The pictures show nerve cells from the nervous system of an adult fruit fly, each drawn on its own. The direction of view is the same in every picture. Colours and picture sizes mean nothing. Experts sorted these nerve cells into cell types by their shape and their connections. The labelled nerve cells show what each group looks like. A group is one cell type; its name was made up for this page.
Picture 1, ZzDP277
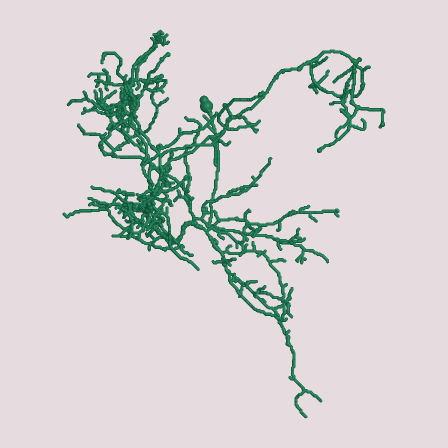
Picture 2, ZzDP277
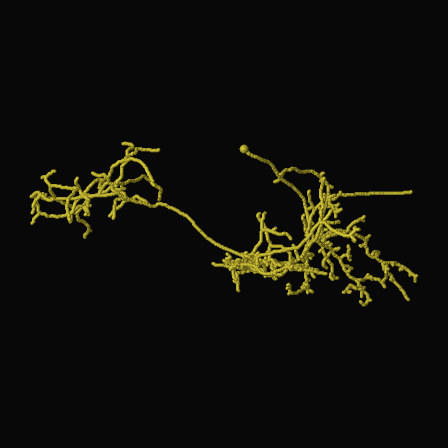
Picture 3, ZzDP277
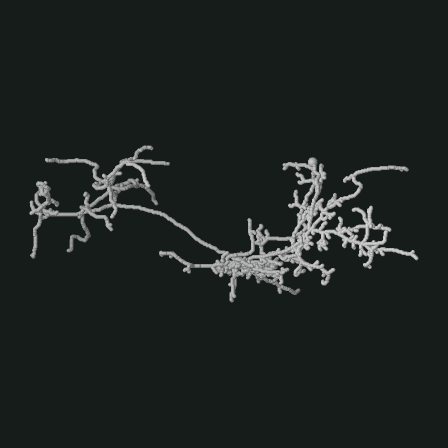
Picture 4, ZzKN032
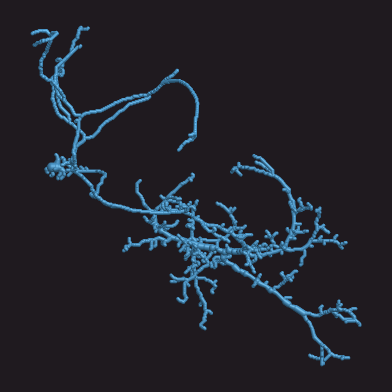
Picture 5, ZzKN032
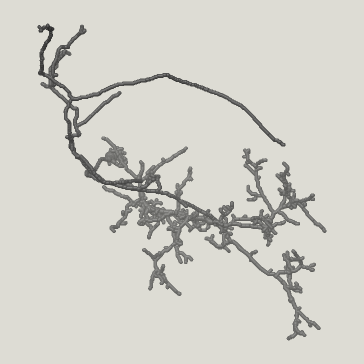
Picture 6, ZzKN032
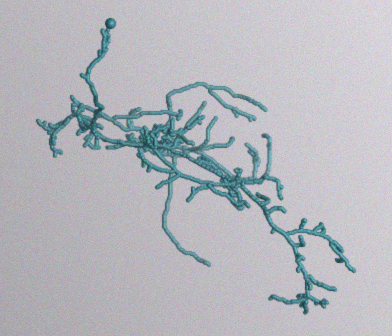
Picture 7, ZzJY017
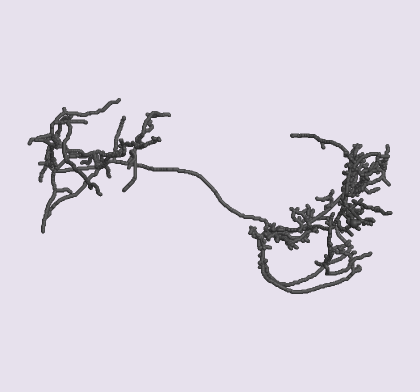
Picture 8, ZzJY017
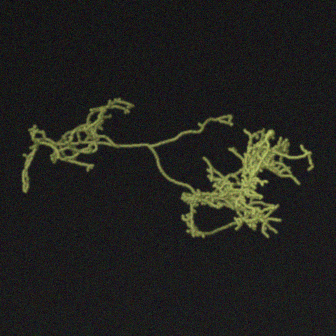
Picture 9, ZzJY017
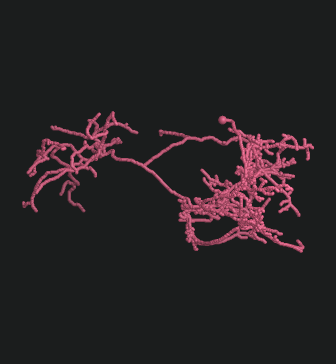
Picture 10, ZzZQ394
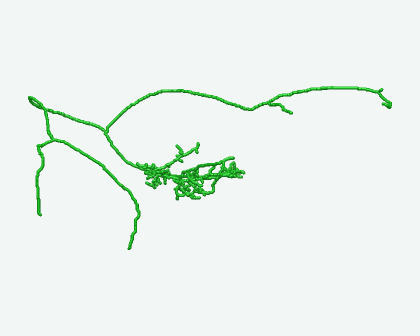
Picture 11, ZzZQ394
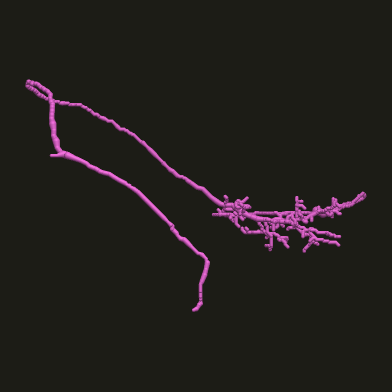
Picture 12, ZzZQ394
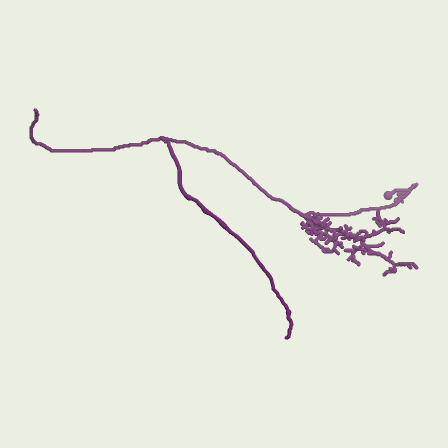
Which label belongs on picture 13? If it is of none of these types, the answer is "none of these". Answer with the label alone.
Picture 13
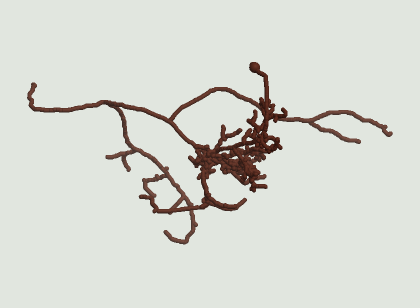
ZzZQ394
